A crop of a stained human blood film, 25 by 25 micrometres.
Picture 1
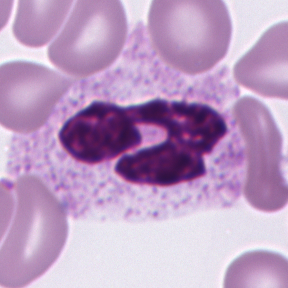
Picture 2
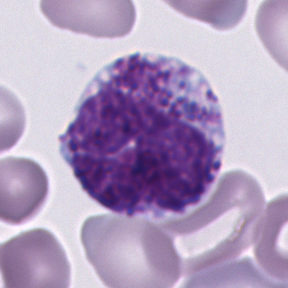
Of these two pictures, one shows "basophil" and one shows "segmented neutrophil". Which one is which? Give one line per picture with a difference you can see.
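Picture 1 shows a segmented neutrophil: The cytoplasm is abundant and pale pinkish-lilac.
Picture 2 shows a basophil: The nucleus fills most of the cell and lies toward the lower left.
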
